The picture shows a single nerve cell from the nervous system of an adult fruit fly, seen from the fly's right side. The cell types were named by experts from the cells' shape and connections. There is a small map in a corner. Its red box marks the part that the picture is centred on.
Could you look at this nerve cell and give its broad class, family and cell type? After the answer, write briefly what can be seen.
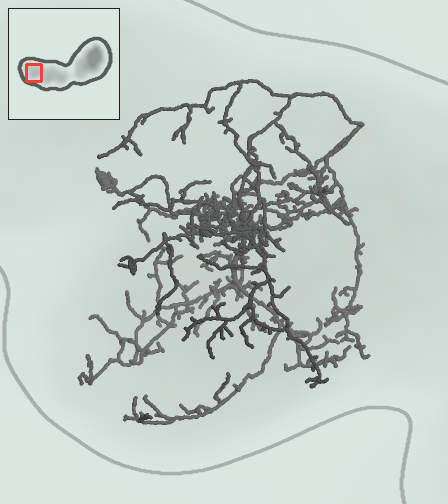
This is a nerve-cord intrinsic neuron. The family is hemilineage 19A. The cell type is IN19A027. In this view it is about as wide as it is tall.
